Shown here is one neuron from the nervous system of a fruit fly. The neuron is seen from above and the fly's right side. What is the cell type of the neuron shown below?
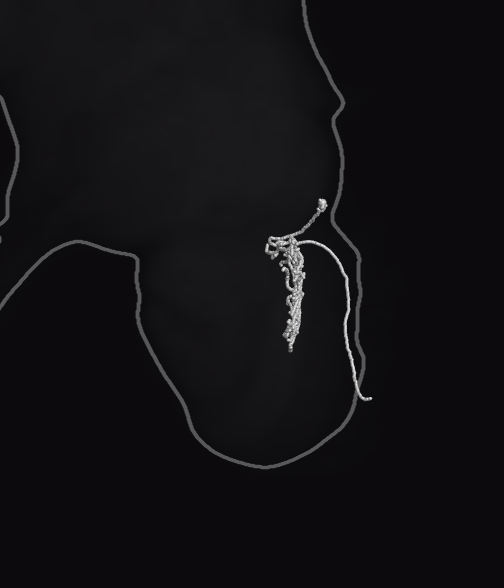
Lat4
